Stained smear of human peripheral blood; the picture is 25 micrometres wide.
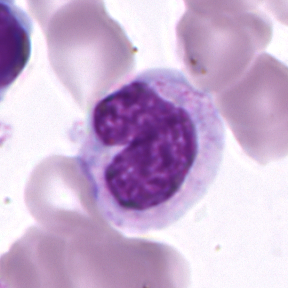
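Band neutrophil, the nucleated cell at the centre of a stained peripheral blood smear. Its kidney-shaped nucleus, about 11 by 9 micrometres, has a deep notch cutting in from the left side. The chromatin is patchy, with darker clumps separated by paler spaces. The cytoplasm is pale greyish-lilac, its rim broadest to the right of the nucleus.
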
